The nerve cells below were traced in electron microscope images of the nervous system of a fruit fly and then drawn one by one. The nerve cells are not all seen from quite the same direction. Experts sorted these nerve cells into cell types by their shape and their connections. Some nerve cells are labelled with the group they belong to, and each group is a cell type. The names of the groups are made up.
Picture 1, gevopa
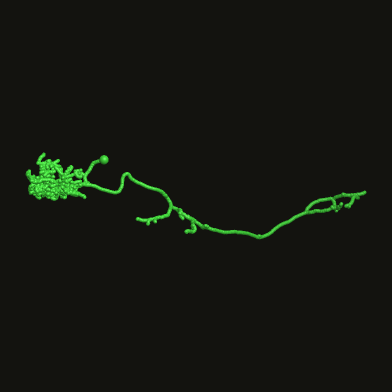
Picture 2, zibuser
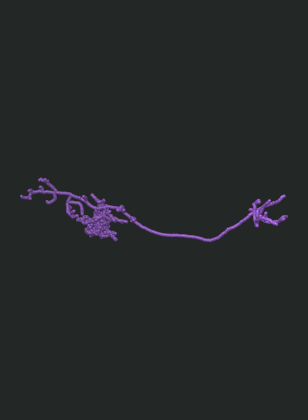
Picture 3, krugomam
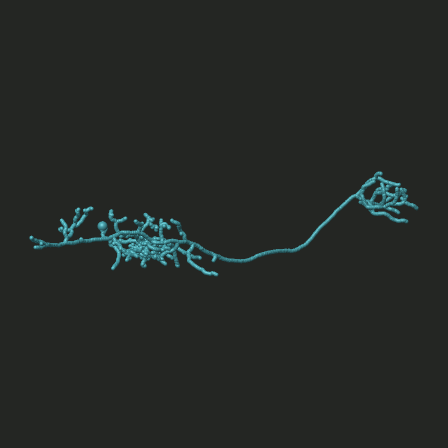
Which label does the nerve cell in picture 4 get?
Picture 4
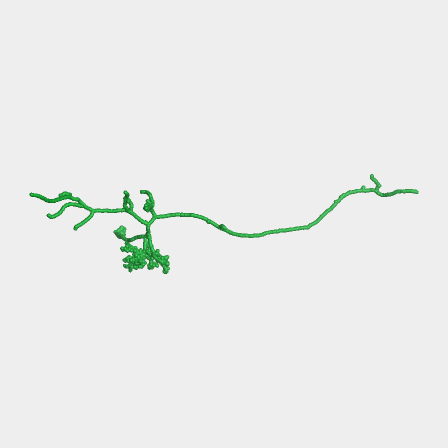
zibuser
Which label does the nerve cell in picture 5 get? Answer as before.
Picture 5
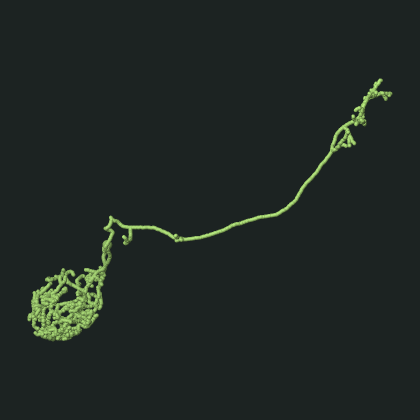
gevopa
